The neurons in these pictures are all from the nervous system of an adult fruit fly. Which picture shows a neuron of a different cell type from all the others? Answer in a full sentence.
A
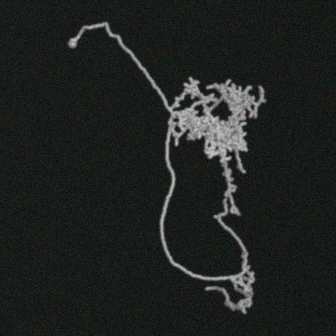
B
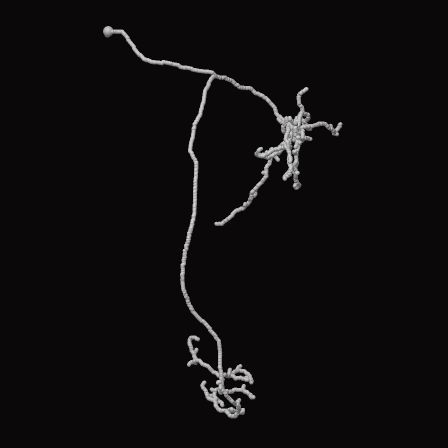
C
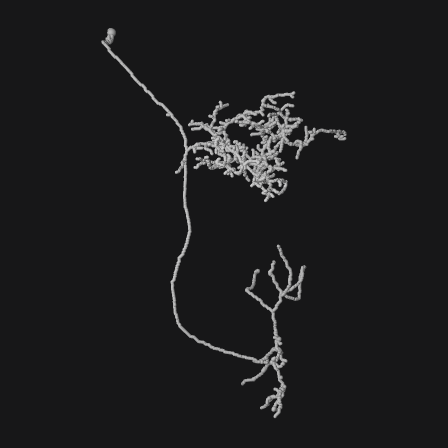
Picture B shows a neuron of another cell type.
